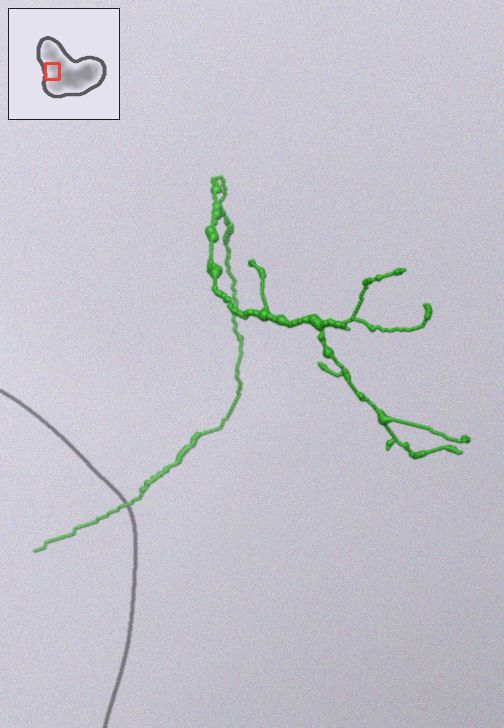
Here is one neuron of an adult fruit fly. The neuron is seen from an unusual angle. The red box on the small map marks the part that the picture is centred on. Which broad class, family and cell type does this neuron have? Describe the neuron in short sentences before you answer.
No cell body is drawn. There are a dozen or fewer branch ends. It is a sensory neuron entering the nerve cord. The name of its family is class mechanosensory tactile. The cell type is SNta11.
